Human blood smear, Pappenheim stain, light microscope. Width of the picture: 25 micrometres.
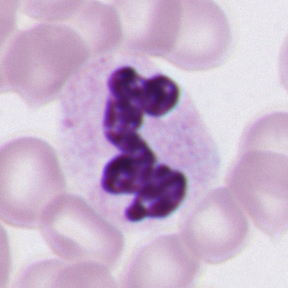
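Segmented neutrophil, the nucleated cell at the centre of this peripheral blood smear. Its outline is roughly oval with a smooth edge. The nucleus is divided into several lobes linked in a zigzag chain running from top to bottom, and no nucleoli are visible. Fine, faint pink-violet granules are scattered through the cytoplasm.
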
